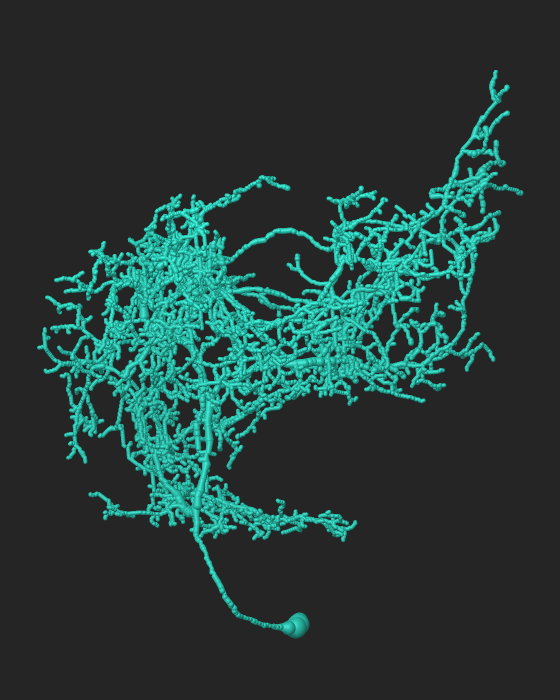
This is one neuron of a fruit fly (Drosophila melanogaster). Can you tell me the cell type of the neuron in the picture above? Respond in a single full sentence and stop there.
This neuron is categorized as cell type GNG011.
